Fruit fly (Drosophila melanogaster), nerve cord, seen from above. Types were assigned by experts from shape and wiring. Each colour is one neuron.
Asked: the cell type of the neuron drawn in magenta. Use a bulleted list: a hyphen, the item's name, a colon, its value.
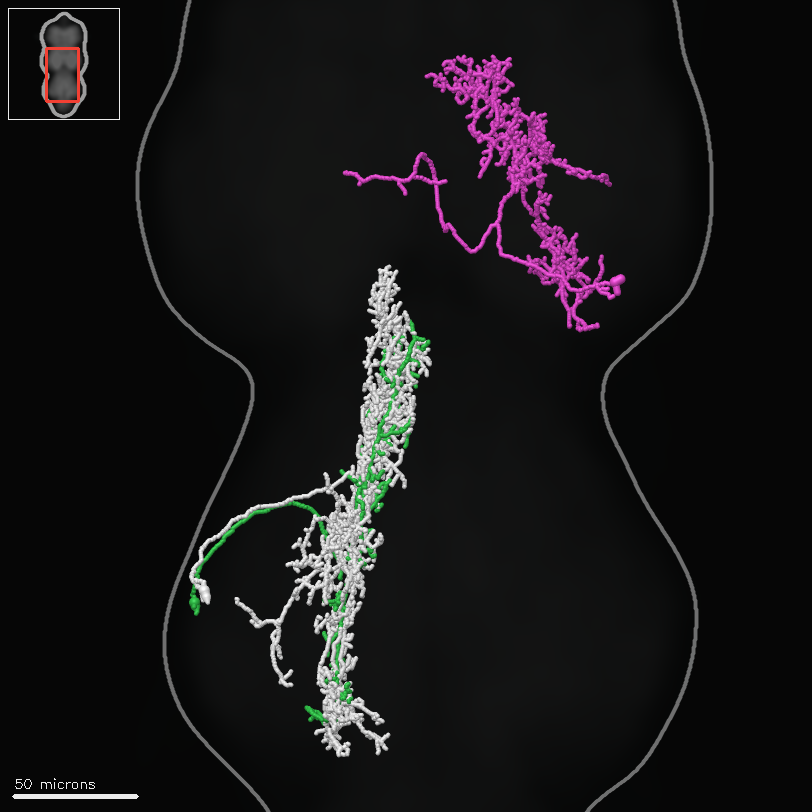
- cell type: IN23B024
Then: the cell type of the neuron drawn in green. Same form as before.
- cell type: IN09A039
